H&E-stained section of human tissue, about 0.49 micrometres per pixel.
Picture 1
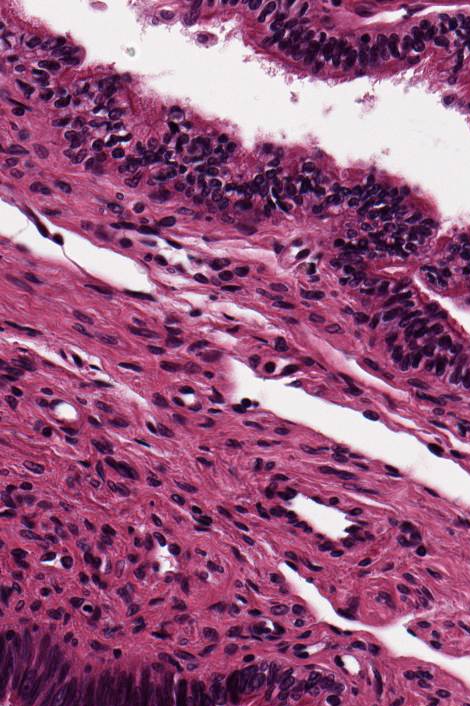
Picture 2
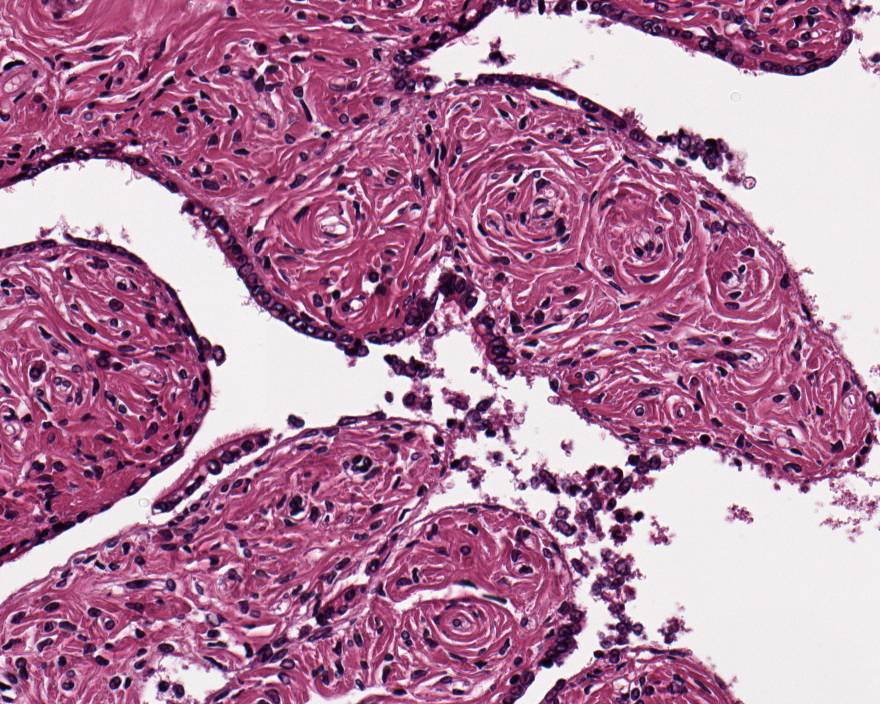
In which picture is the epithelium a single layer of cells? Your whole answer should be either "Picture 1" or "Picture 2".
Picture 2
